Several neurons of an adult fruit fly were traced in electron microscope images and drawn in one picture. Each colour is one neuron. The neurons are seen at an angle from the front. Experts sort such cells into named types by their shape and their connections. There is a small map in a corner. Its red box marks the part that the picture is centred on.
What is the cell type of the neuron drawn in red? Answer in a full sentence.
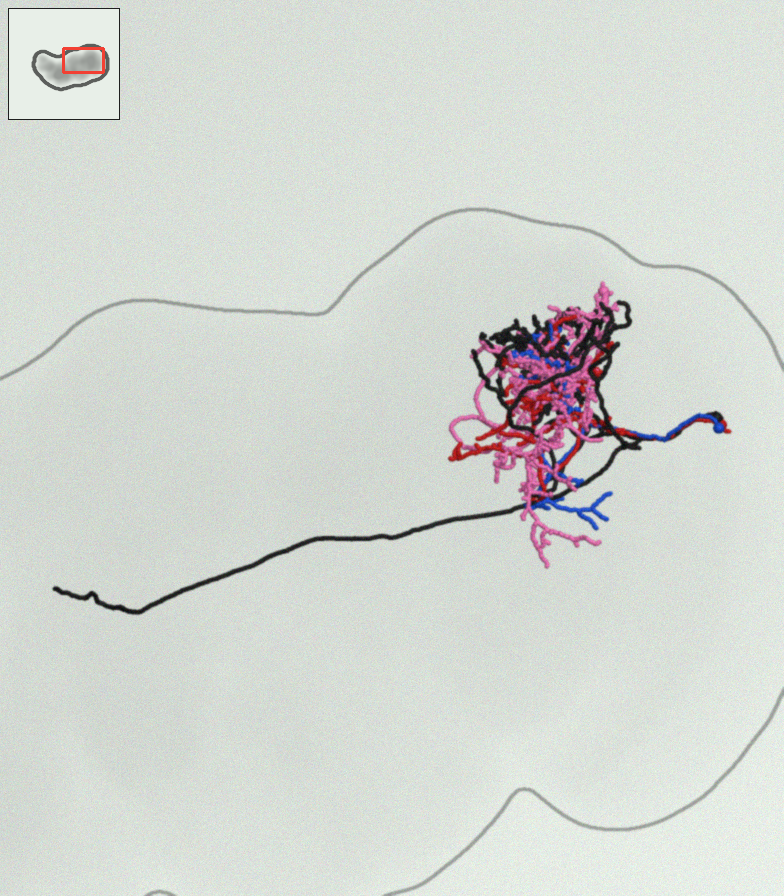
The cell type is LHAV2g6.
